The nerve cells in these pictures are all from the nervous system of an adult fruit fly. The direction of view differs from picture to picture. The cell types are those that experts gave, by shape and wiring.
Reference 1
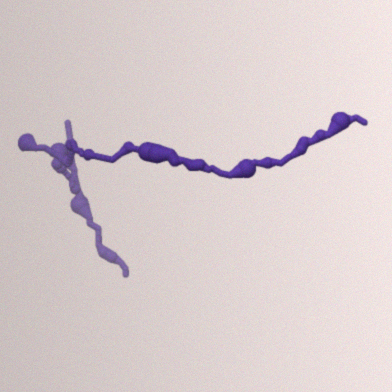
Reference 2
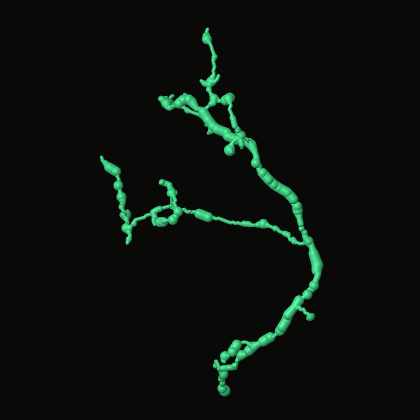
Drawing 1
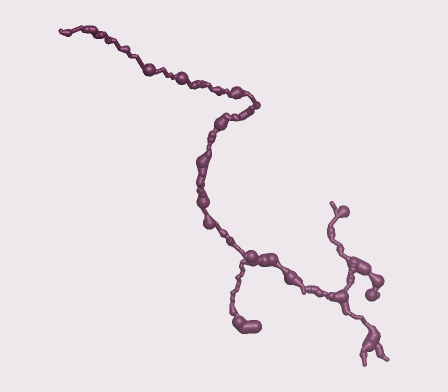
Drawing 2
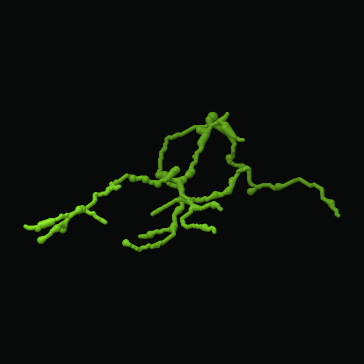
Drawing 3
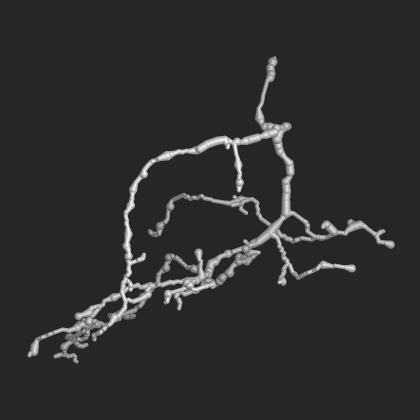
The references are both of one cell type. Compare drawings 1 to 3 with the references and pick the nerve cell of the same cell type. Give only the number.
3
